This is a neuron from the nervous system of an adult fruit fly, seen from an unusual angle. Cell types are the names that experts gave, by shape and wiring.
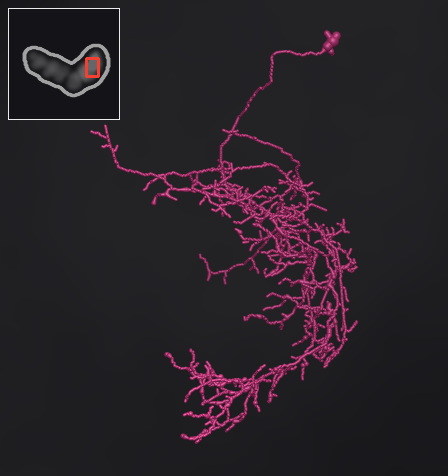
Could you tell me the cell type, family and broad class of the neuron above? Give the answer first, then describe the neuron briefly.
It is of cell type SMP122. The family is hemilineage SMPad3. This is a central-brain intrinsic neuron. The cell body is at the upper right of the picture. In this view it is taller than it is wide.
